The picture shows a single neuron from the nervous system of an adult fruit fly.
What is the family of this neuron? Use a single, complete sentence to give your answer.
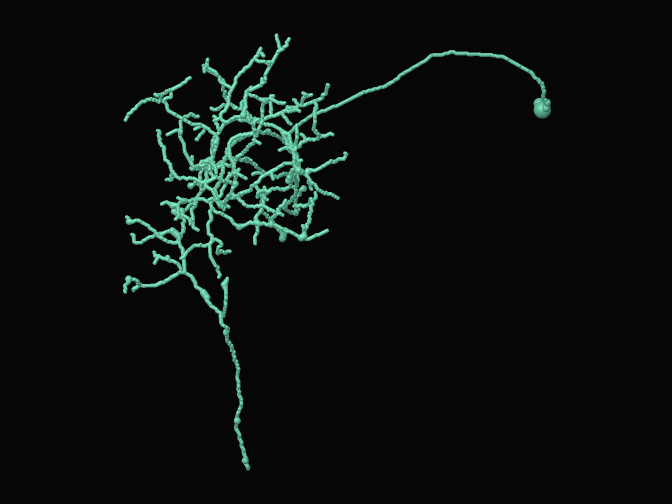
The family name for this neuron is hemilineage LALa1_posterior.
